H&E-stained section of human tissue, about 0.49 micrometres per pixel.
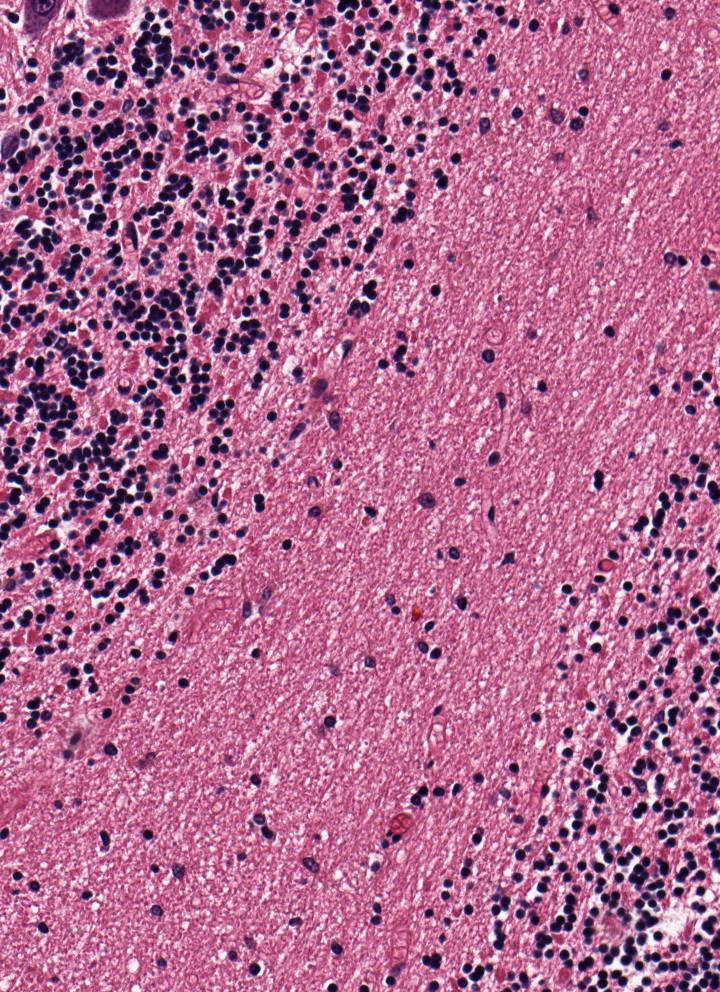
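Cerebellum. A broad band of pale pink tissue with few nuclei runs diagonally, upper right to lower left. On either side, I see densely packed nuclei: filling the upper left, and along the lower right edge. They are small, round and deeply stained, with little visible cytoplasm.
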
